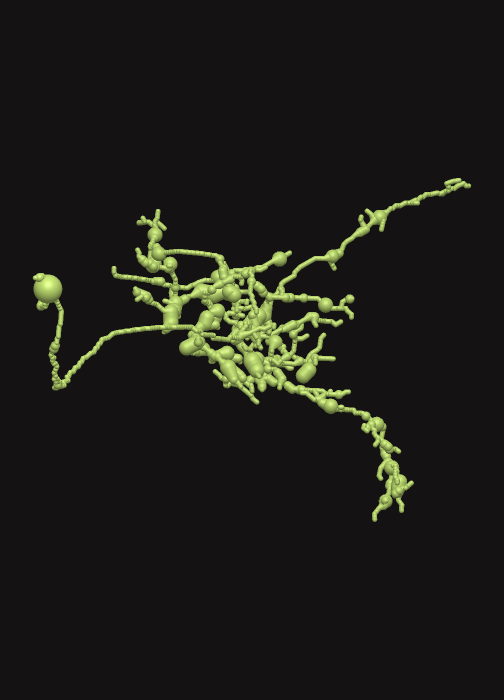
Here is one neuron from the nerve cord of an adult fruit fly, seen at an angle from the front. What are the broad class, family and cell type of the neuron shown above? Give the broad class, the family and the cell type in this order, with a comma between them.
nerve-cord intrinsic neuron, hemilineage 09A, IN09A091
